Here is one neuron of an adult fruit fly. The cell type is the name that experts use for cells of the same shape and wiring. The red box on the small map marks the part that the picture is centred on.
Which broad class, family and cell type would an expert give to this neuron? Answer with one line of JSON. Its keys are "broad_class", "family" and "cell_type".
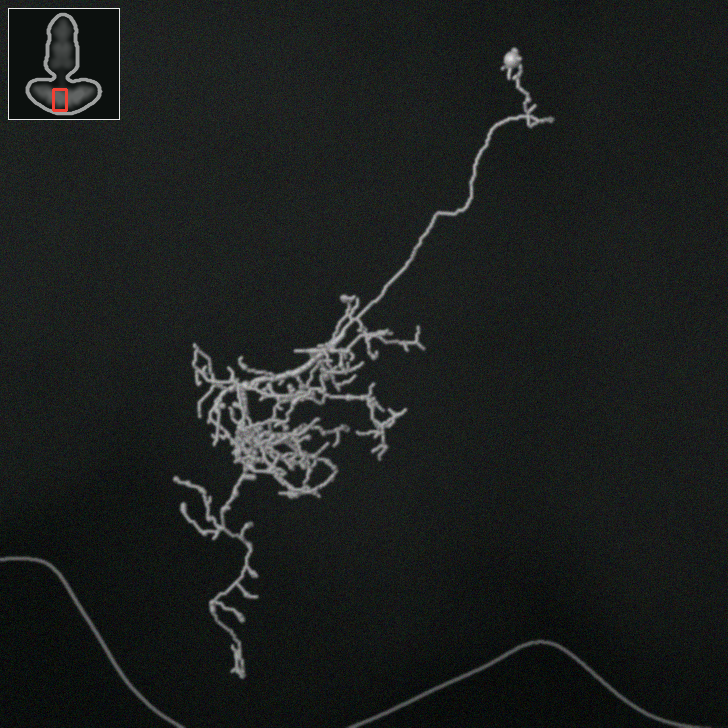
{"broad_class": "central-brain intrinsic neuron", "family": "ALIN", "cell_type": "ALIN8"}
